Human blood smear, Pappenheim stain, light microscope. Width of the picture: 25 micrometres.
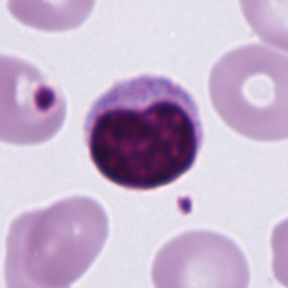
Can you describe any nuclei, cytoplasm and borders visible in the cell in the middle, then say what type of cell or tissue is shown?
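A shallow notch in the upper edge of the nucleus gives it a bean shape, and the nucleus lies toward the lower part of this cell, which is about 10 micrometres across. The nucleus measures about 9 by 7 micrometres and fills about 70% of the cell's area. Its chromatin is dark purple and coarsely clumped. Most of the cytoplasm sits above the nucleus, and fine reddish-purple granules are scattered through it there. The cell is a large granular lymphocyte.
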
